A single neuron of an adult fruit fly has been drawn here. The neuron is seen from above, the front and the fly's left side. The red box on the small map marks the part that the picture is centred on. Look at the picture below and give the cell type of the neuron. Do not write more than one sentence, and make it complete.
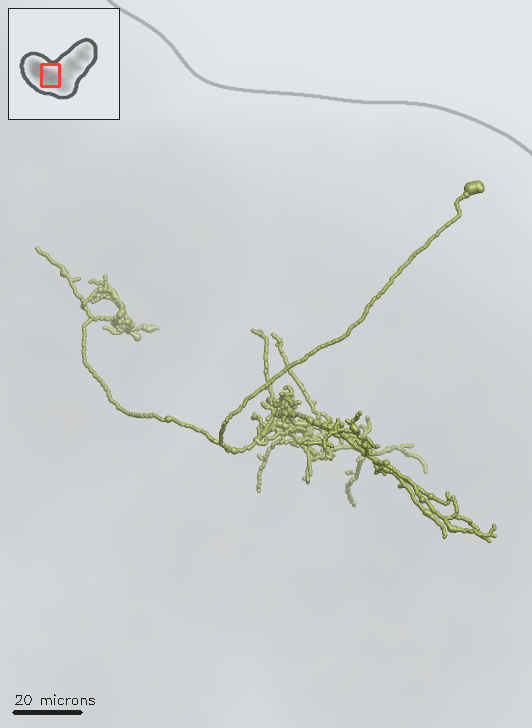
This neuron is typed as PS208.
